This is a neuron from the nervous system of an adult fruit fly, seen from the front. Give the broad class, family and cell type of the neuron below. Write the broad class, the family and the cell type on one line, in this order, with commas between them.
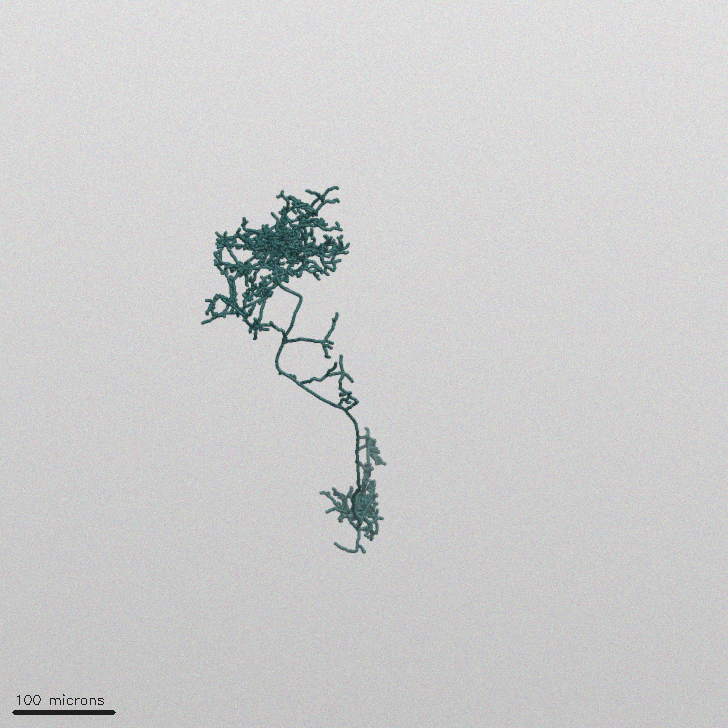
descending neuron, hemilineage SMPpv2_ventral, DNpe021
